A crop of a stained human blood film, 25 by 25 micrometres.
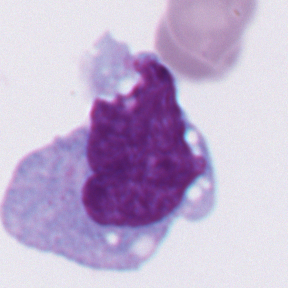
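Monocyte: the central cell has an irregular rather than round outline. Its nucleus lies off-centre toward the upper right. The cytoplasm contains several small clear vacuoles but no coarse granules.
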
